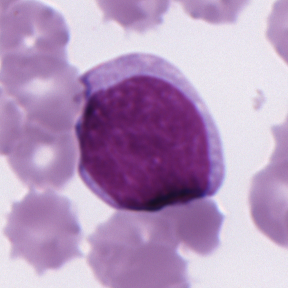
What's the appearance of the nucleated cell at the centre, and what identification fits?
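Smooth oval outline on this one. The nucleus takes up about 70% of the cell's area, with chromatin finely granular and evenly spread across it. Round it is a pale lilac-blue rim of cytoplasm, and there are no granules to be seen in it. It's a myeloblast.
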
